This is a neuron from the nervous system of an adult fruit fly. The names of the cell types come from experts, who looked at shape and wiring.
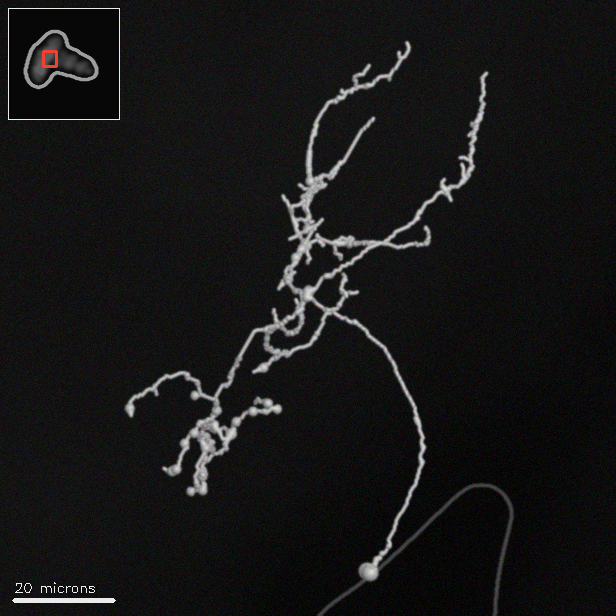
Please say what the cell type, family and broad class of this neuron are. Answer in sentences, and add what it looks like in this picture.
It is of cell type CL189. The family is hemilineage SMPp&v1_posterior. It is a central-brain intrinsic neuron. From top to bottom in the picture it spans about 110 microns. Dozens of branch ends can be seen.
